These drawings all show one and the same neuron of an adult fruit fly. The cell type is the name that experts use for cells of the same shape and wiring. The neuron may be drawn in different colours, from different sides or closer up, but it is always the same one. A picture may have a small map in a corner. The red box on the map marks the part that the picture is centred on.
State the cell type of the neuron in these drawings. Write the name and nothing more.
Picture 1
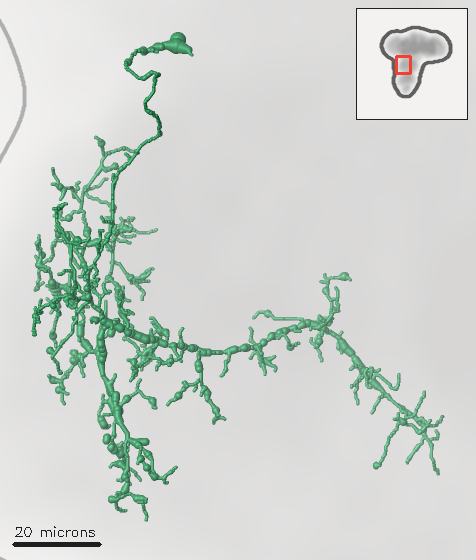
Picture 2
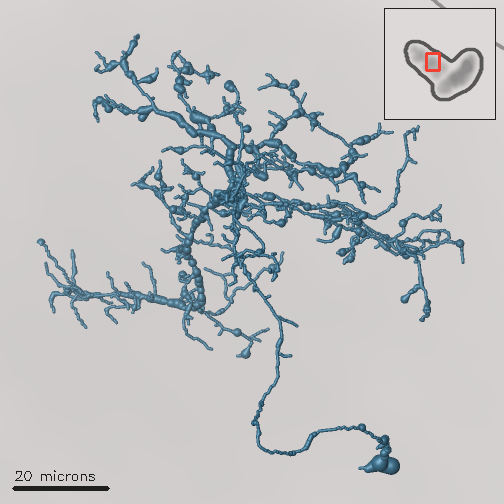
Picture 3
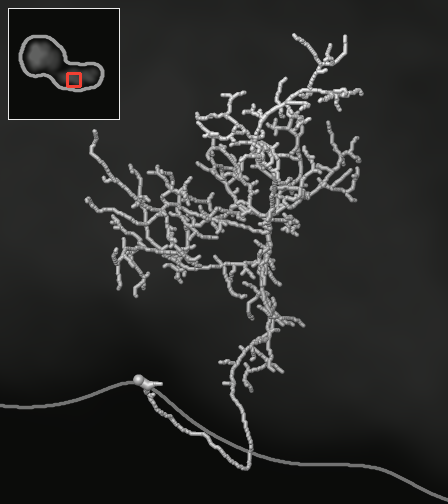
IN13A033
